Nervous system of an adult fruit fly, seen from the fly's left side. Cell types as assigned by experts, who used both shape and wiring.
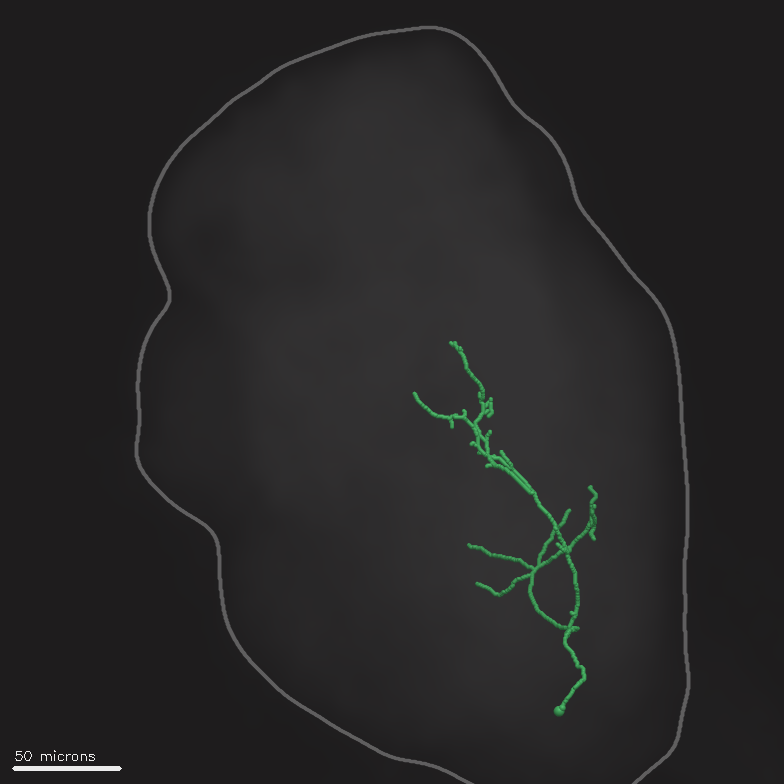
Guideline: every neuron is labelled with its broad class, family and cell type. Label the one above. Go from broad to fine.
central-brain intrinsic neuron; hemilineage LB19; PS335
